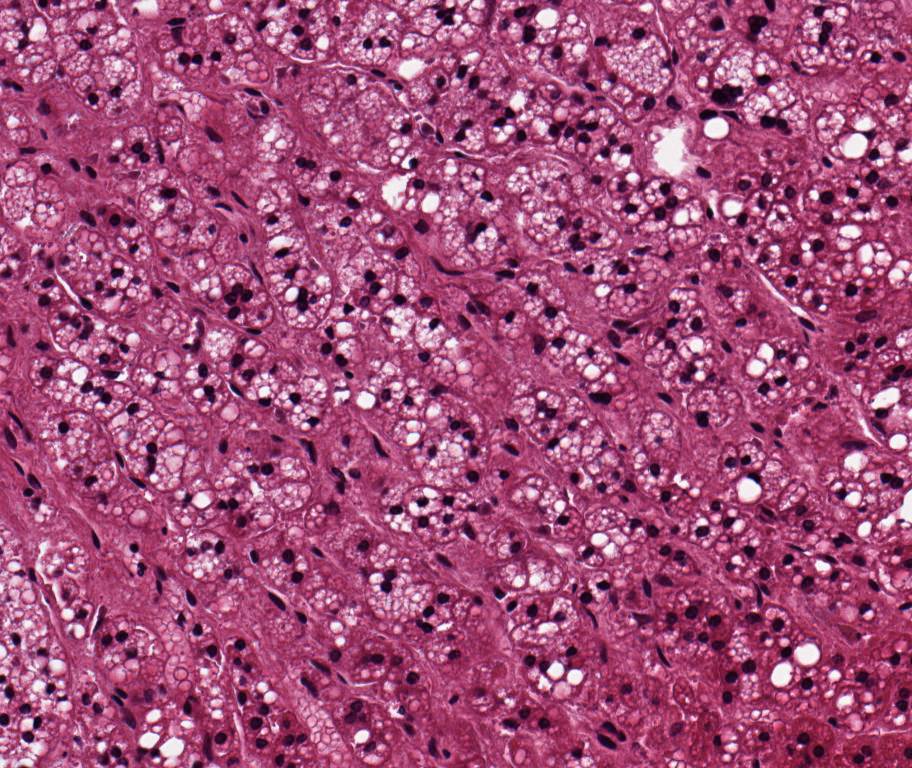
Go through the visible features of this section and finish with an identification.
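Parallel cords of cells run diagonally from upper left to lower right. Their cells have pale, foamy cytoplasm filled with many small clear vacuoles and a small, round, darkly stained nucleus. Thin pink strands with elongated, spindle-shaped nuclei separate the cords. The tissue is adrenal gland.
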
